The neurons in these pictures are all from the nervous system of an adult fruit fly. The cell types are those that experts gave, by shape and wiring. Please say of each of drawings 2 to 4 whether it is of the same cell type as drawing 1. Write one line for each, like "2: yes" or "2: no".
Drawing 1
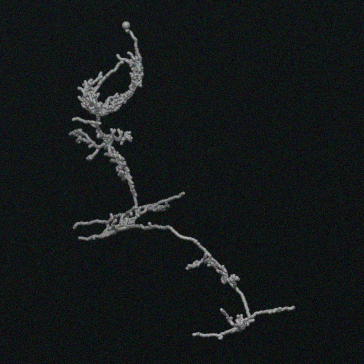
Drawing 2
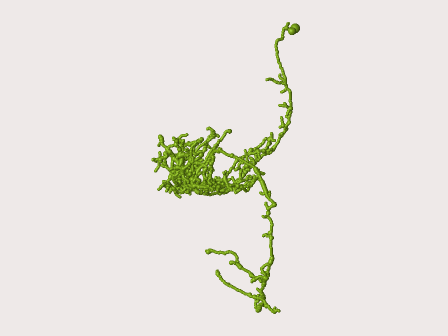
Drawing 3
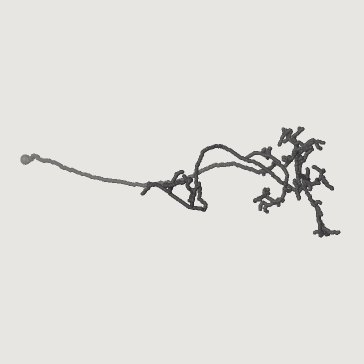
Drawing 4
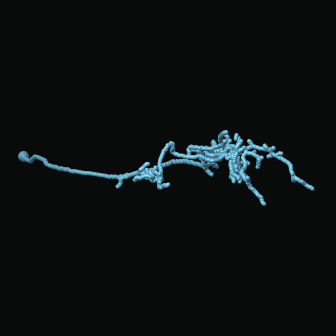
2: yes
3: no
4: no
